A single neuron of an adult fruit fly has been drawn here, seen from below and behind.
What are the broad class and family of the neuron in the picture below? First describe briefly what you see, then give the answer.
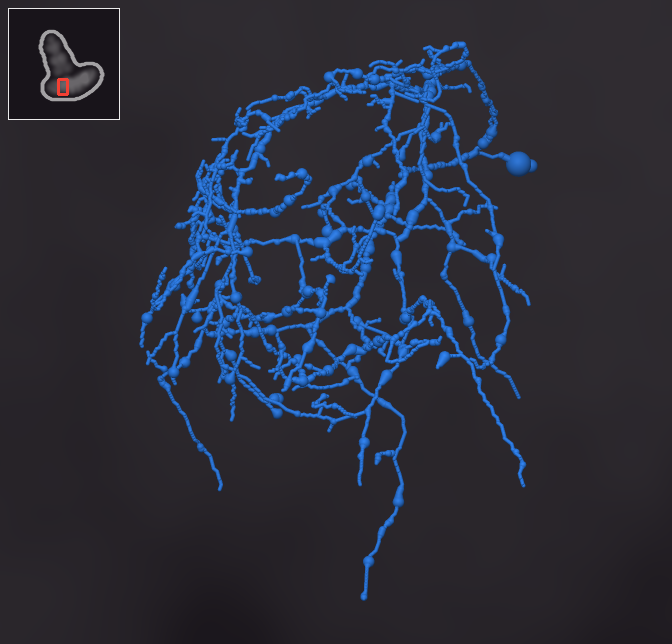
The cell body can be seen at the upper right of the picture. In this view it is taller than it is wide. Its broad class is central-brain intrinsic neuron. The family is hemilineage VLPd&p1_dorsal.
